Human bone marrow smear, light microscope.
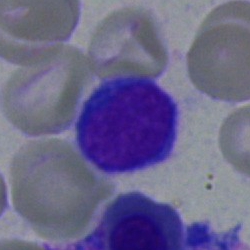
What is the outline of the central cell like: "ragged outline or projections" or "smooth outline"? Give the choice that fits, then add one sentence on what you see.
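Smooth outline. The cell has a round outline with a smooth edge.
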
